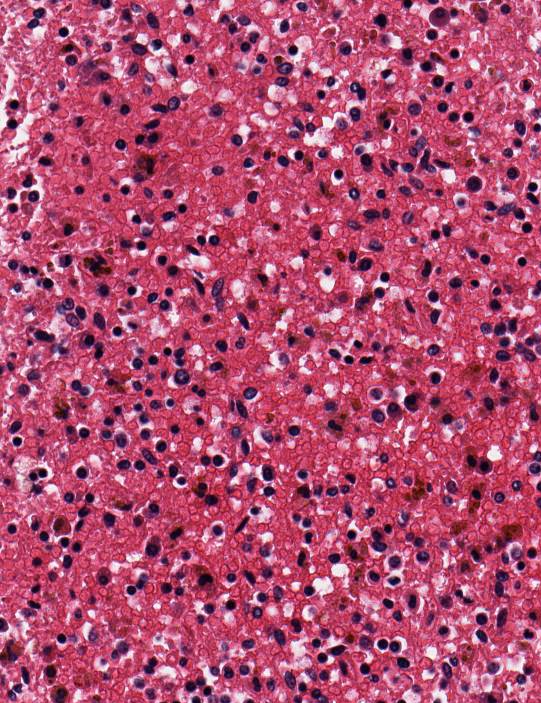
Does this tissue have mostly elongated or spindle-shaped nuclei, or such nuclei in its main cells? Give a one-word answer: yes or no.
No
